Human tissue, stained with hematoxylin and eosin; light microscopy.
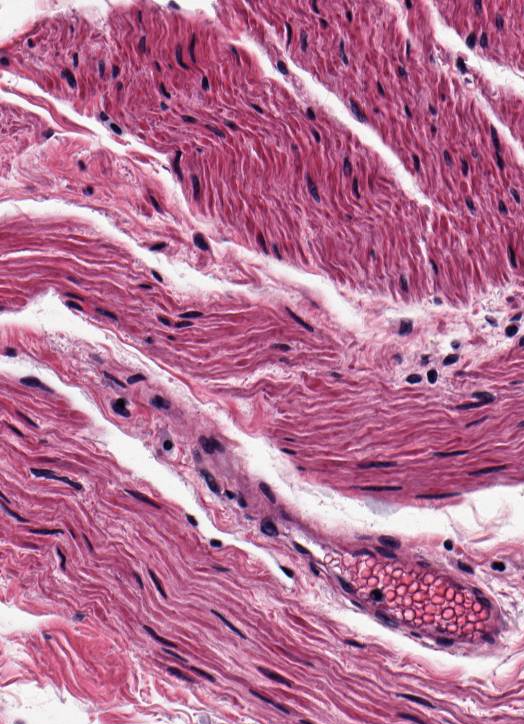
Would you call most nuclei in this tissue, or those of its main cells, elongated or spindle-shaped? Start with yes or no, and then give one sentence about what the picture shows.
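Yes. The muscle cells have dark, elongated, cigar-shaped nuclei lying parallel to the fibres.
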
